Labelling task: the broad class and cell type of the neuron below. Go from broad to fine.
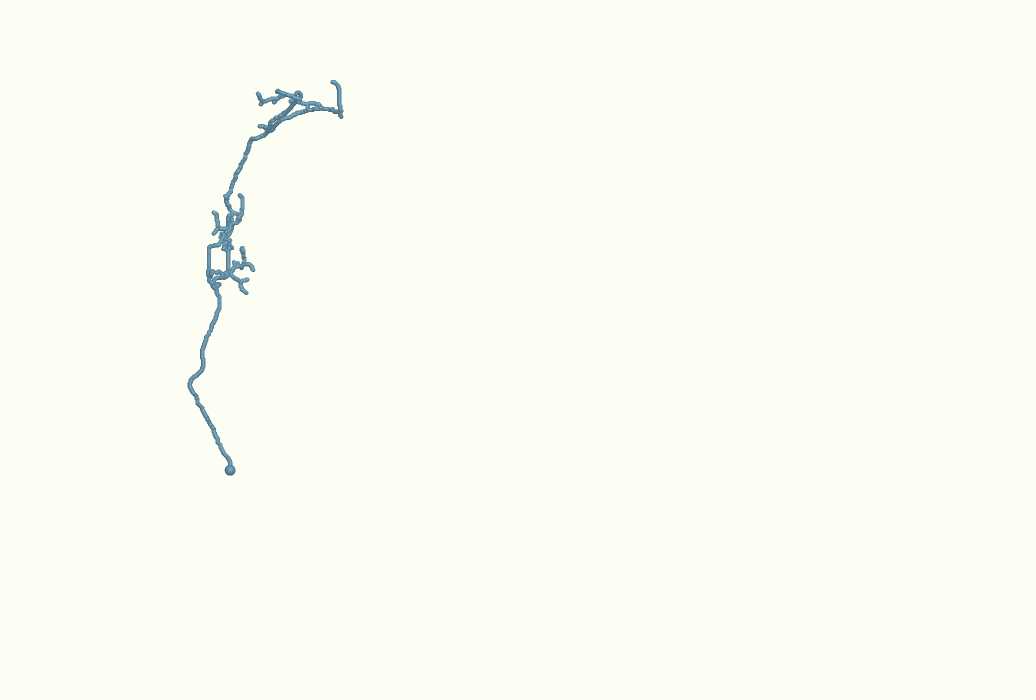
central-brain intrinsic neuron; CB2685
